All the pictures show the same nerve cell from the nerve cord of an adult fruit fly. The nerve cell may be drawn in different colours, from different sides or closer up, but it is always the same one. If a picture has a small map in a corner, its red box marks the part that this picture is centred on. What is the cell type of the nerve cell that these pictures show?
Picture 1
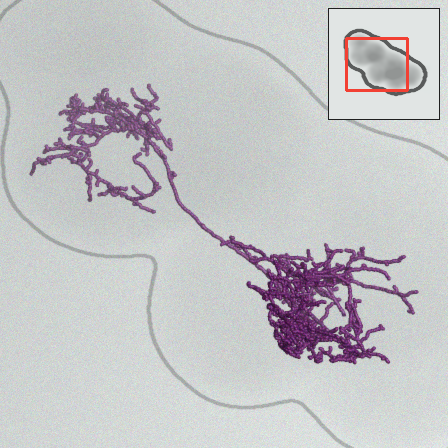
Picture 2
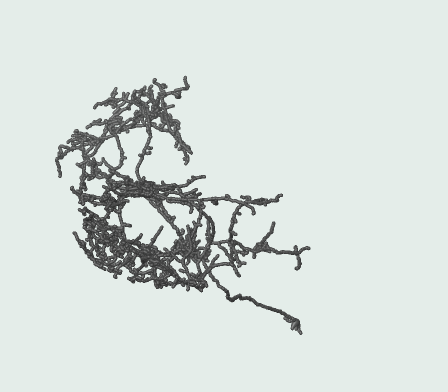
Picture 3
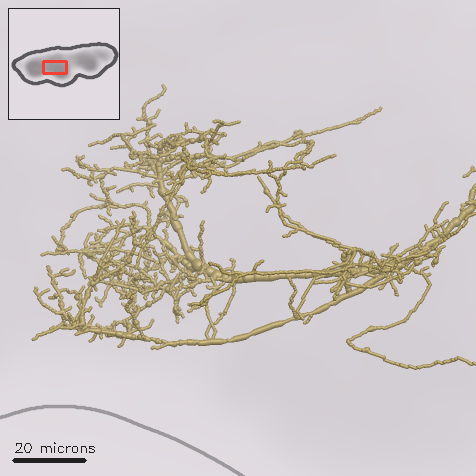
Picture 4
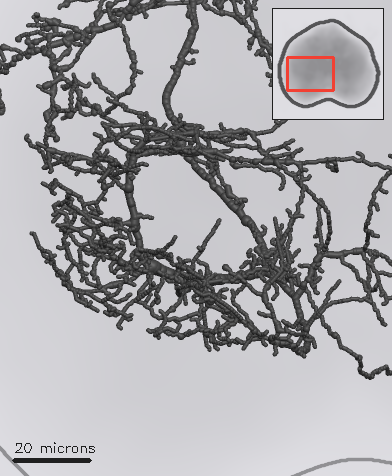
INXXX042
